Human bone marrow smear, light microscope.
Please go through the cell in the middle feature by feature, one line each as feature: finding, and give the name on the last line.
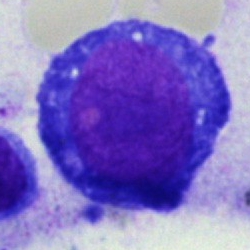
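Shape: round, and notice the slightly bumpy edge
Cytoplasm: a deep blue
Vacuoles: a few small clear ones in the cytoplasm
Bleb: a small one projecting from the upper right edge
Name: proerythroblast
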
